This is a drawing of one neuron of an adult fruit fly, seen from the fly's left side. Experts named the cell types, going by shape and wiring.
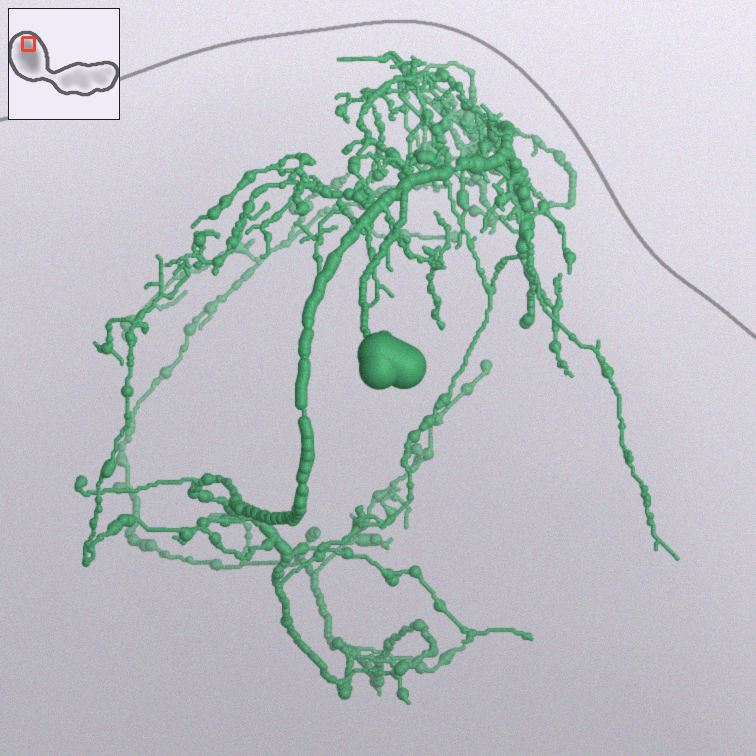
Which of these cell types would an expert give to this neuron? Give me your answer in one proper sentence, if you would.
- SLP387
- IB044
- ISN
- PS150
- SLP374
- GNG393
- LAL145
Belonging to the cell type SLP374 is this neuron.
